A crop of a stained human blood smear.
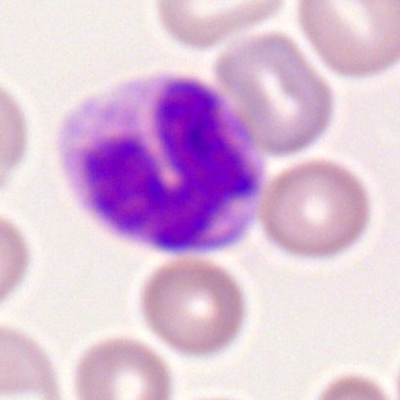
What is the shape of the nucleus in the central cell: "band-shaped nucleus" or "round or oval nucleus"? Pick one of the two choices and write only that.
Band-shaped nucleus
